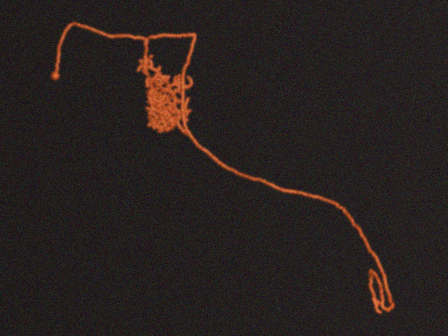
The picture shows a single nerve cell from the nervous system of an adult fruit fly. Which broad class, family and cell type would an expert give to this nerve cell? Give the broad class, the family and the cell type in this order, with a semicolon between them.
visual projection neuron; MeVP; MeVP6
